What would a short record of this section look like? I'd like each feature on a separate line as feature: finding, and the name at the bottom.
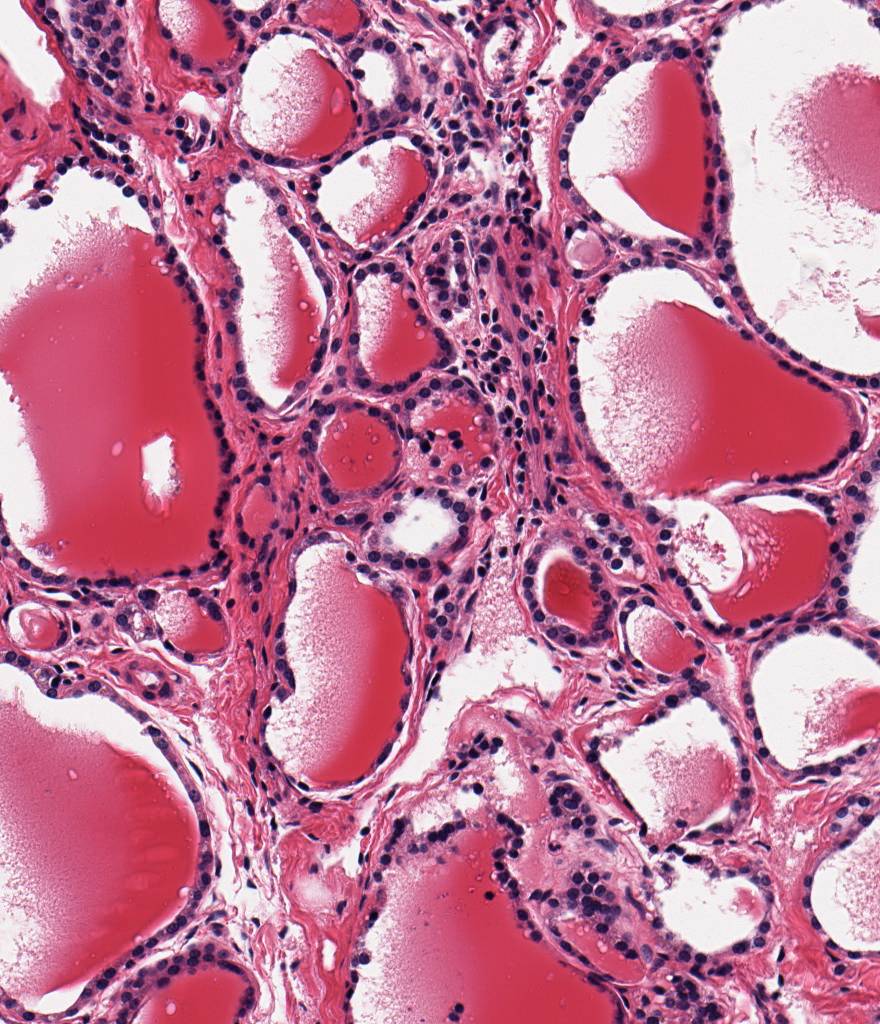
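Follicles: closely packed, round to oval, widely varying size
Distribution: largest at left and right edges, smaller clustered centrally
Lumens: homogeneous bright pink-red colloid
Lining: single layer of flattened to low cuboidal epithelial cells
Nuclei: small, round, dark-staining
Cytoplasm: scant, pale pink
Name: thyroid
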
